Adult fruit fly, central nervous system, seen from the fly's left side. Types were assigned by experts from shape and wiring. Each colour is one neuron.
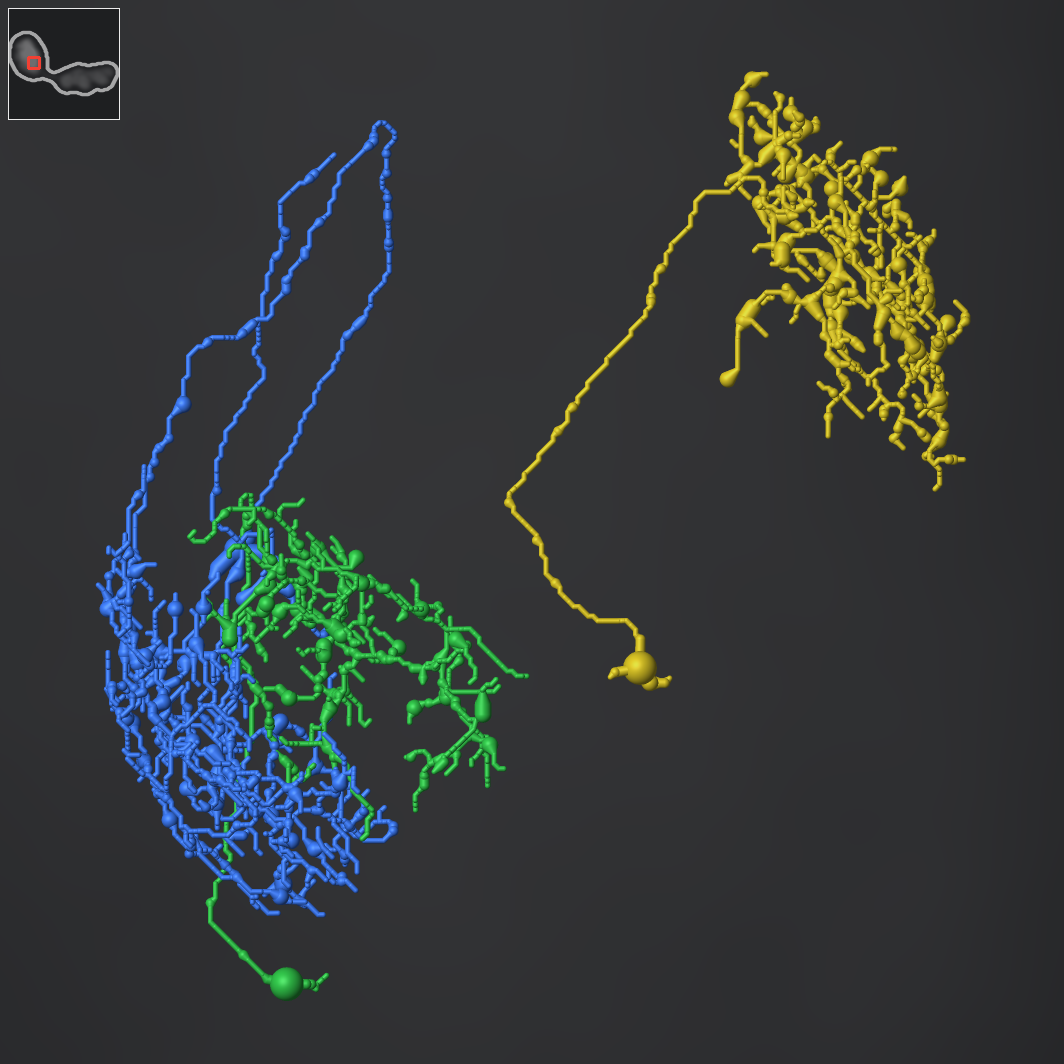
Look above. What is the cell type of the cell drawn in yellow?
Li14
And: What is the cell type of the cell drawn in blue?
Li23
